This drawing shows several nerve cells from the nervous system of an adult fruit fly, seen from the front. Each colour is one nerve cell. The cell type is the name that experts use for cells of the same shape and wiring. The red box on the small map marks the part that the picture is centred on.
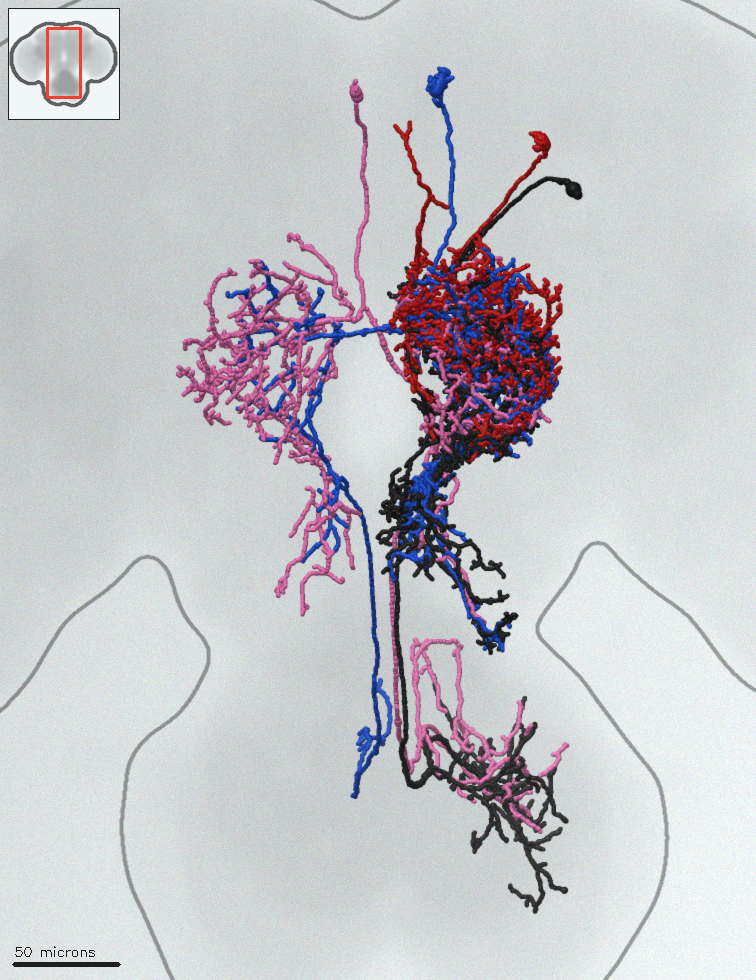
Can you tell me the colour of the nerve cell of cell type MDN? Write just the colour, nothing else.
pink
